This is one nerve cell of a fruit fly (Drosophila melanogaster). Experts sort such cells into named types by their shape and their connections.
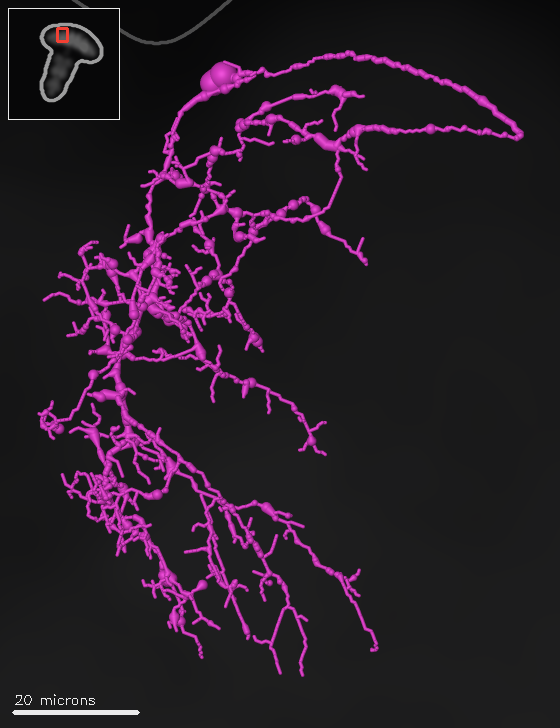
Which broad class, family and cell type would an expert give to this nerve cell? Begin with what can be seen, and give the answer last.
The cell body can be seen at the top of the picture. By the scale bar it is about 100 microns tall in this view. The picture shows more than a hundred branch ends. It is a central-brain intrinsic neuron. The family is hemilineage VLPa1_lateral. The cell type is AVLP311_a2.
